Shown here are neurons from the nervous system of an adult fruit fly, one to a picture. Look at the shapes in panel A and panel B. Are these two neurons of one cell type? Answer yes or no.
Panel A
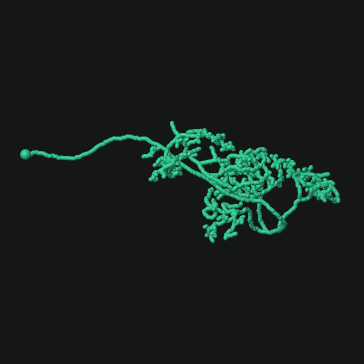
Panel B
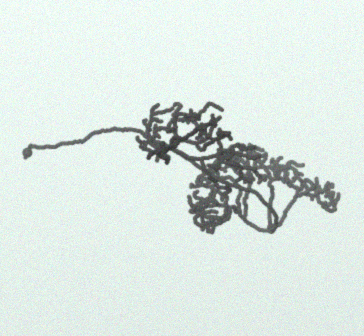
yes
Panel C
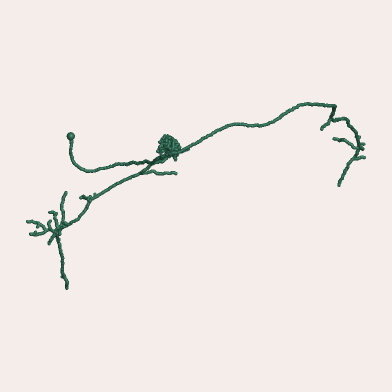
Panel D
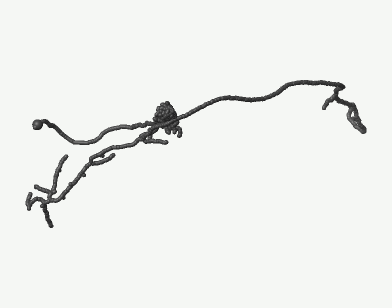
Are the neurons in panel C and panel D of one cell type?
yes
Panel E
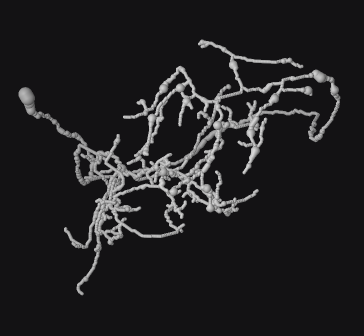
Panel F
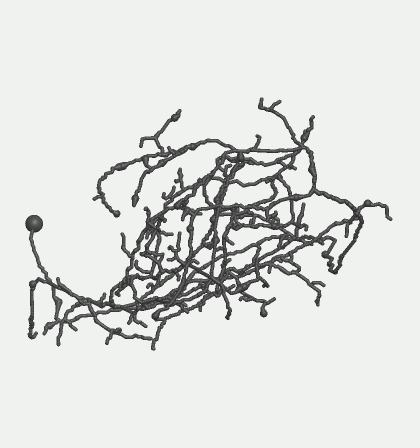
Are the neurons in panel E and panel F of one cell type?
yes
